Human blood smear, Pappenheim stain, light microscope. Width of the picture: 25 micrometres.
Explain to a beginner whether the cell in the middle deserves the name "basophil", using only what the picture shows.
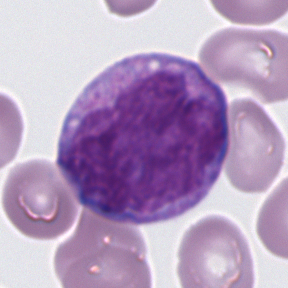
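Take a look at the outline first: it is smooth and rounded, with no surface projections. The cell is about 15 micrometres across, and its nucleus fills about 70% of its area. The cytoplasm is pale bluish-lilac, with fine pinkish-purple granules scattered through it and a few small clear spots at the top.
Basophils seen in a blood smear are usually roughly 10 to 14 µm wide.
At about 15 micrometres, this cell is larger than that, which counts against basophil.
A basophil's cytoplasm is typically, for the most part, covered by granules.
Here the granules are only scattered, so that speaks against basophil too. So basophil does not fit; this cell is an atypical promyelocyte.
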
